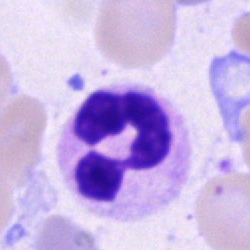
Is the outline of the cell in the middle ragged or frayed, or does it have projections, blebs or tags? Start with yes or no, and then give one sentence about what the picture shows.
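No. The cell has a smooth, round outline.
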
